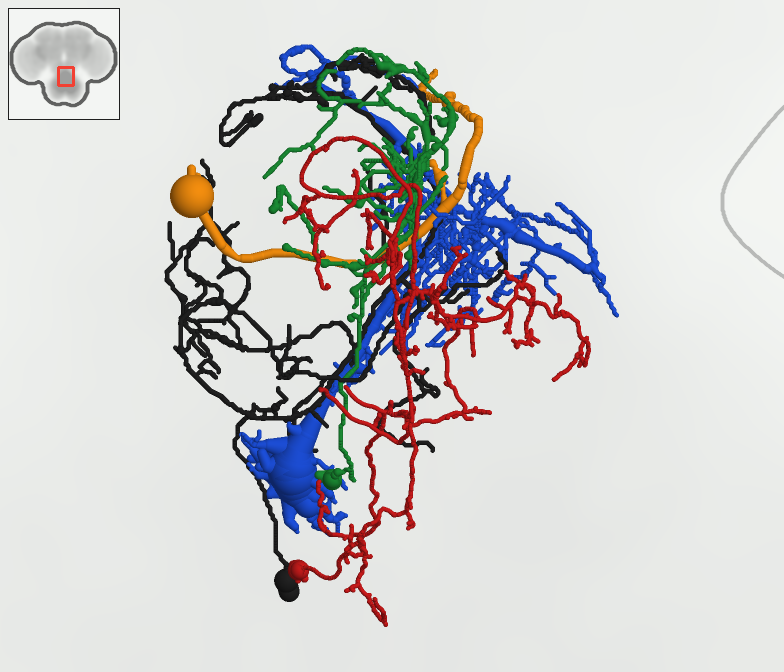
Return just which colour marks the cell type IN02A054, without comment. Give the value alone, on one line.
green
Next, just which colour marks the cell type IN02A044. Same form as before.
black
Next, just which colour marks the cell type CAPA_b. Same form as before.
orange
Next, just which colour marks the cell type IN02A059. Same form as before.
red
